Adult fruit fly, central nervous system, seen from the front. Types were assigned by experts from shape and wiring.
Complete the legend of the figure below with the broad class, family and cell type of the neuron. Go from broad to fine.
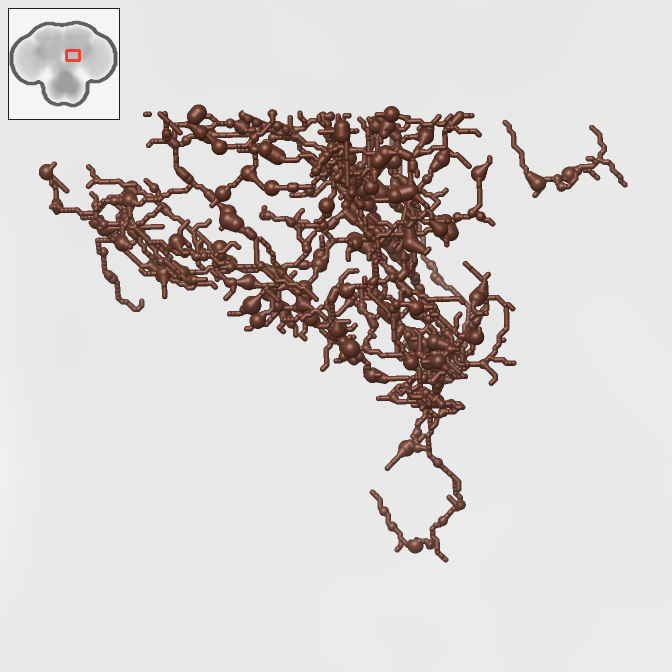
central-brain intrinsic neuron; hemilineage DM5_ventral; LAL186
